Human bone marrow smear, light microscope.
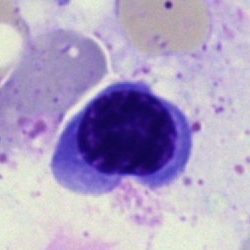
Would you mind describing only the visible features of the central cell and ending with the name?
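Taking each point in turn, the nucleus sits off-centre, toward the upper right of the cell. Next, the chromatin is dark purple and coarsely clumped. The cytoplasm shows no granules, and lastly it contains no vacuoles. The cell is an erythroblast.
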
